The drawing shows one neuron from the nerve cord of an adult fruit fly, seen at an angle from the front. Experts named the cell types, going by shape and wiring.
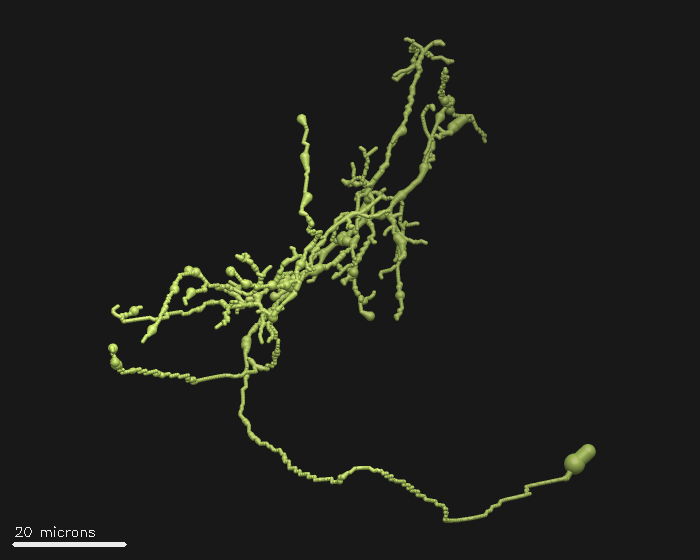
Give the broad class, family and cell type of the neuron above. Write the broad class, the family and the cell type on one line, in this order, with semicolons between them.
nerve-cord intrinsic neuron; hemilineage 14A; IN14A057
